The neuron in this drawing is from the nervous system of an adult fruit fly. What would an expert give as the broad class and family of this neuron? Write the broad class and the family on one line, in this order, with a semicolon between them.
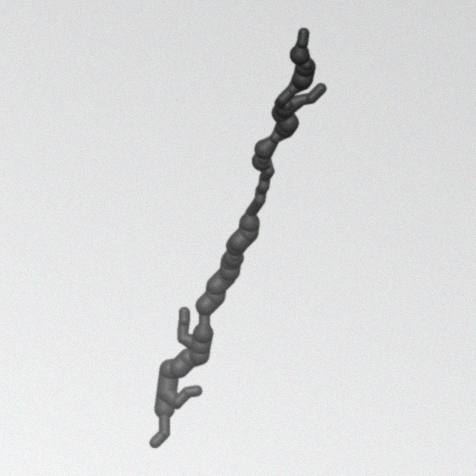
sensory neuron entering the brain; class mechanosensory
